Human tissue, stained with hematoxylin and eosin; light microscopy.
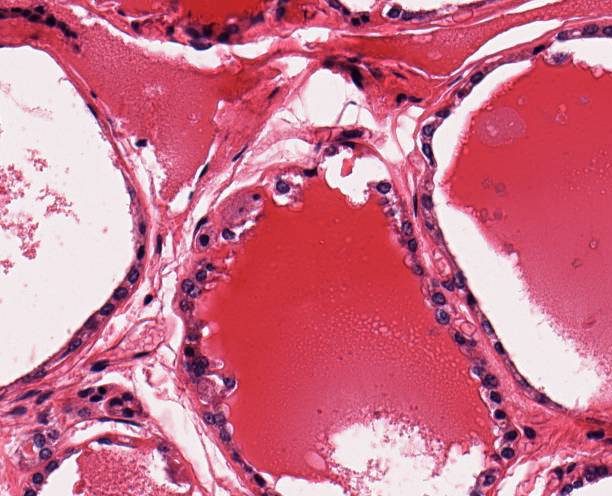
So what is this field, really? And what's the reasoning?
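Thyroid follicle. Large, closely packed, rounded to polygonal follicles fill the field, divided only by thin partitions. Each is lined by a single layer of low cuboidal to flattened epithelial cells. Homogeneous deep pink colloid fills the central and right follicles.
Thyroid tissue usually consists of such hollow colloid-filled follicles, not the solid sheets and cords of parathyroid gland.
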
